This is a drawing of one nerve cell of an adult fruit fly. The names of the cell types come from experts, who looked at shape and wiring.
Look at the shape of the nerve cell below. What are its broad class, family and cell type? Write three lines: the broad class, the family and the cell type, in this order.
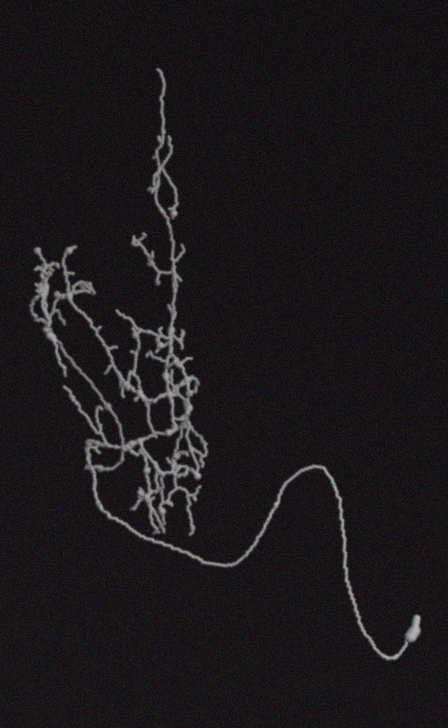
nerve-cord intrinsic neuron
hemilineage 02A
IN02A048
